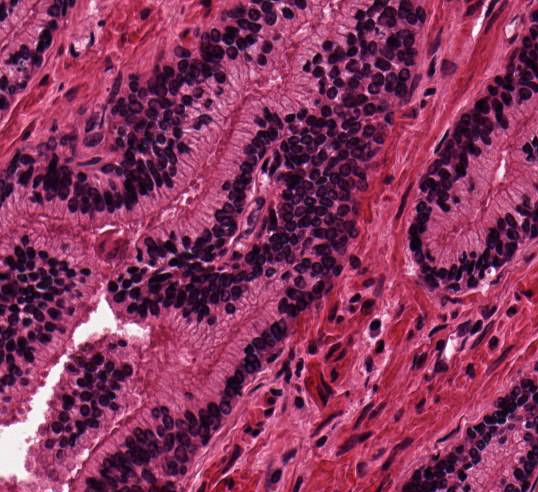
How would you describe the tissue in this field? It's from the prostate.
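Glands lined by tall columnar epithelial cells. Epithelial nuclei crowded, stacked in several layers, not a single row. Nuclei dark-staining, round to oval. Cytoplasm: pale pink band between nuclei and gland lumen.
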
